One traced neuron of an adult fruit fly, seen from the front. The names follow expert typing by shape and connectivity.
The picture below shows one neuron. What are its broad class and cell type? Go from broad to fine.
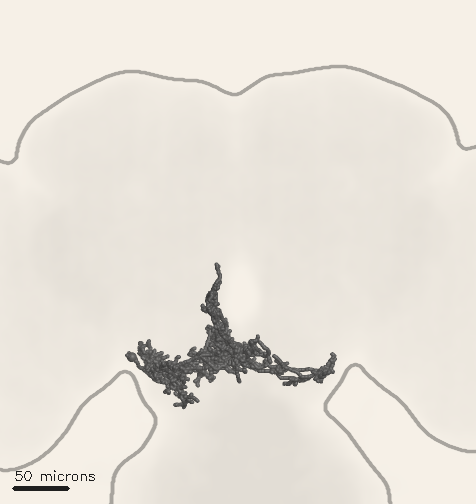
central-brain intrinsic neuron; GNG503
